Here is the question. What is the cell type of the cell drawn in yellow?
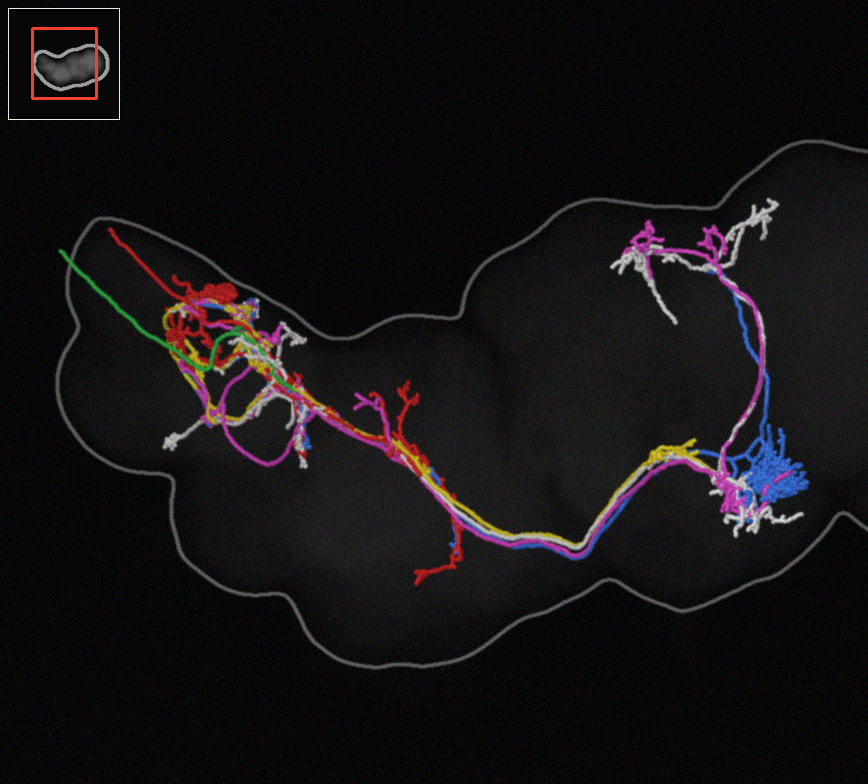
SAxx01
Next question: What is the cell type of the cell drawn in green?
SNpp23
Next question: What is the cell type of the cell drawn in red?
MNad21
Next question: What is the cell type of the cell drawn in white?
AN27X017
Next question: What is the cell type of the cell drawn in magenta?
ANXXX136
